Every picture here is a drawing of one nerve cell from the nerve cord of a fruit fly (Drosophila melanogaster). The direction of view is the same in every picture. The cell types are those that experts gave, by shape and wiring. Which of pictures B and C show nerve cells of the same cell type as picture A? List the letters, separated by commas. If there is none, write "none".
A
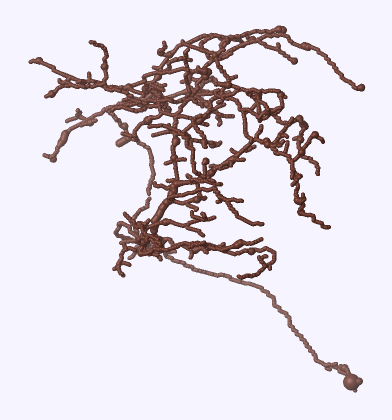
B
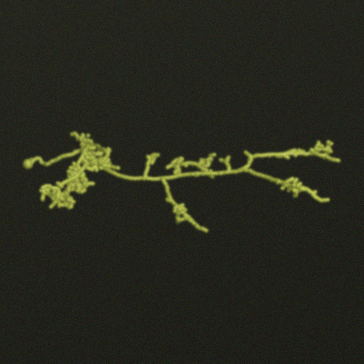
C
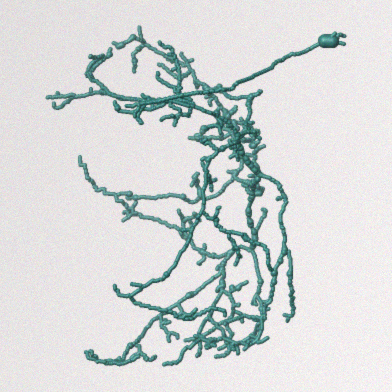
none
